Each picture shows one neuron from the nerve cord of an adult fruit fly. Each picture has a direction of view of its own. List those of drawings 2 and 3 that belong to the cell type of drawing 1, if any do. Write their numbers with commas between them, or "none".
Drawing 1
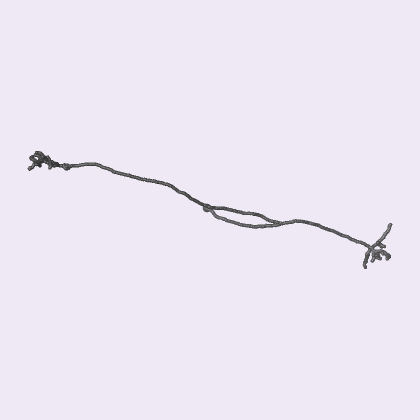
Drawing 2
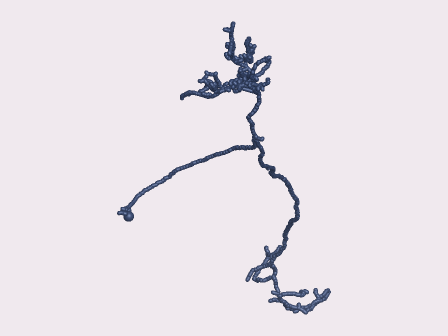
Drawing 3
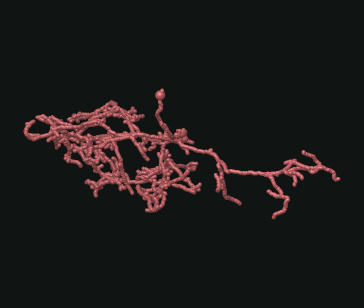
2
